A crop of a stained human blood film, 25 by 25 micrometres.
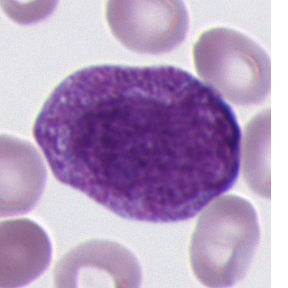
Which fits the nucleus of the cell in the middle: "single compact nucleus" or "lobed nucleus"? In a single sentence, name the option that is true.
Within the cell, the nucleus is one undivided, compact round, oval or kidney-shaped mass.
